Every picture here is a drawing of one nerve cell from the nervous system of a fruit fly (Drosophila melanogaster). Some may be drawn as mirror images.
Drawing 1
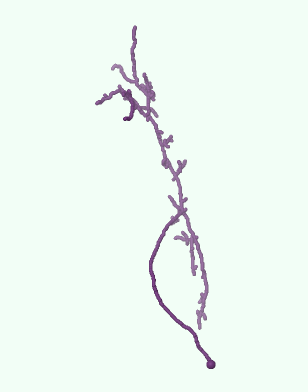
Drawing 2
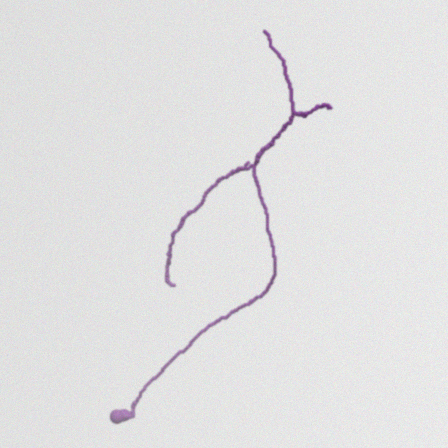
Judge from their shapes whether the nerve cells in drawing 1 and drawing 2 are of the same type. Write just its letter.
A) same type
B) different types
B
